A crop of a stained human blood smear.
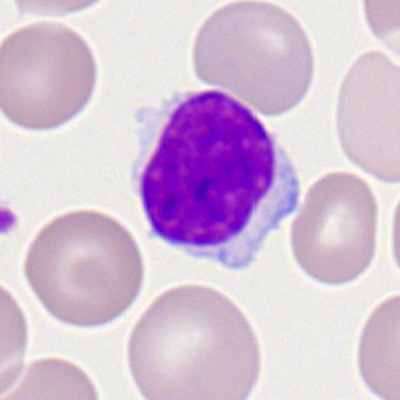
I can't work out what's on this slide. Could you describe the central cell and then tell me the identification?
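Look at the nucleus first: it fills most of the cell, leaving just a narrow rim of pale blue cytoplasm that is broadest on the lower right side. The chromatin is dark purple and coarsely clumped, with paler patches between the clumps. It's a lymphocyte.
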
